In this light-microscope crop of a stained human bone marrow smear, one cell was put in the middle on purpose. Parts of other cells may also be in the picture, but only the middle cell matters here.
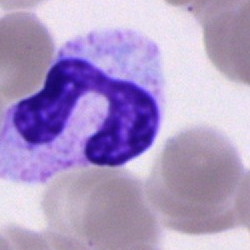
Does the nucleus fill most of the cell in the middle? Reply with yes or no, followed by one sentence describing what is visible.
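No. The cytoplasm is plentiful and pale pinkish-lilac.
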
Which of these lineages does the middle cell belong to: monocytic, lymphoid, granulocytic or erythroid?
granulocytic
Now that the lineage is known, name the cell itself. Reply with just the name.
segmented neutrophil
